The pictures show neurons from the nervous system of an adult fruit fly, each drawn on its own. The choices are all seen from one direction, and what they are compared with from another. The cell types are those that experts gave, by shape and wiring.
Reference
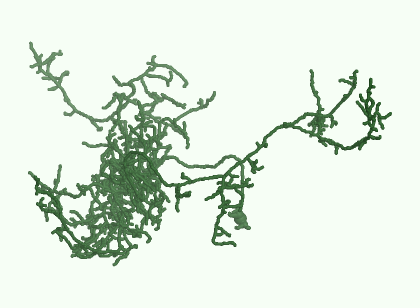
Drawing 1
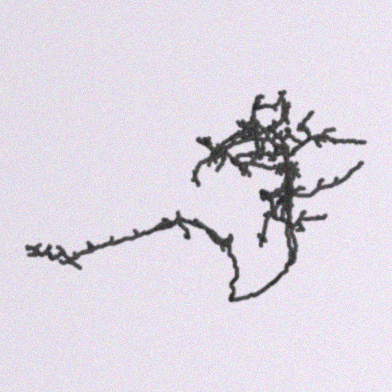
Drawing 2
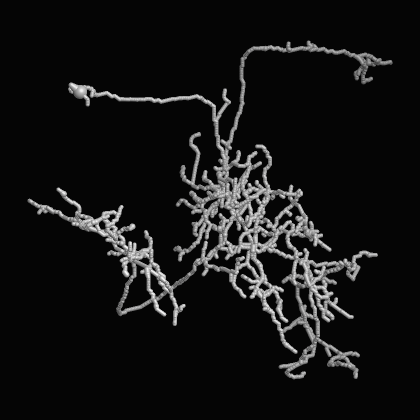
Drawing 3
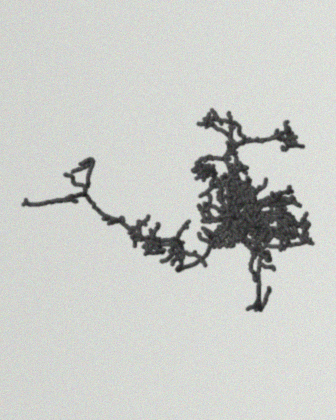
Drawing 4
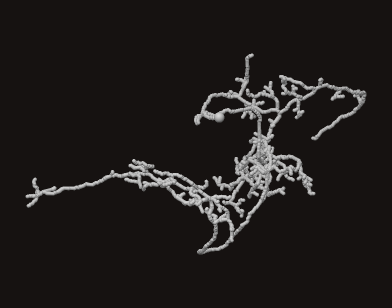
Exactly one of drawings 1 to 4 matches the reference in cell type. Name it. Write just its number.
3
